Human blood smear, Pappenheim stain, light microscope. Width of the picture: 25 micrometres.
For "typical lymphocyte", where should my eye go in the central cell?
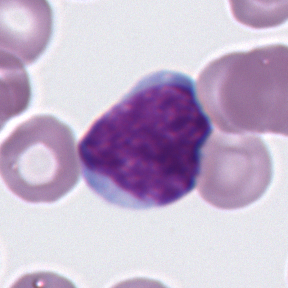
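This is a typical lymphocyte, and most of what I see sits well with that, though one measurement does not.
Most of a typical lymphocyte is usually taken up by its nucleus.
Here the nucleus fills about 80% of the cell's area, so that agrees.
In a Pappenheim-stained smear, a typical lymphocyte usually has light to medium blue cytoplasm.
The cytoplasm in this cell is pale sky-blue, which is in keeping with that.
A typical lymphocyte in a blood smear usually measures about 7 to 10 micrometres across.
This one, though, is about 13 by 11 micrometres, larger than that range, and its nucleus alone is about 12 by 10 micrometres. Beyond those points, I simply see a nucleus that is a single unlobed mass with a roughly triangular outline, its dark purple chromatin coarsely clumped with paler patches between the clumps. The cytoplasm forms a thin rim, widest at the lower left of the cell.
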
